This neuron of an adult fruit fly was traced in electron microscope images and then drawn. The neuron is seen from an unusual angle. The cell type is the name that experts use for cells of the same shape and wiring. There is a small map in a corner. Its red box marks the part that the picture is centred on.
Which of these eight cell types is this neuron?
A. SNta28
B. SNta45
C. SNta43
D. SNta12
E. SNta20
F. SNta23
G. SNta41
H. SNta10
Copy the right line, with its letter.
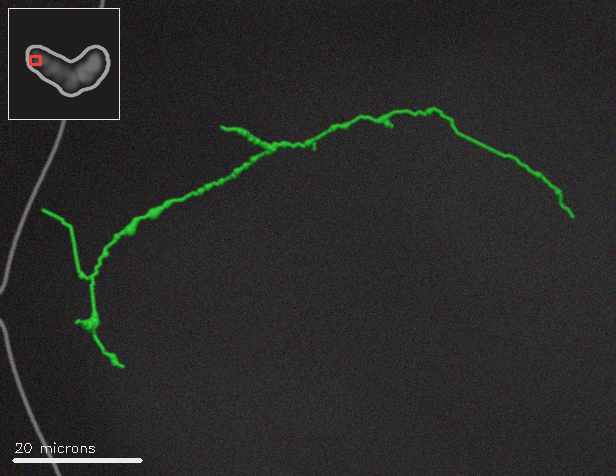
C. SNta43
